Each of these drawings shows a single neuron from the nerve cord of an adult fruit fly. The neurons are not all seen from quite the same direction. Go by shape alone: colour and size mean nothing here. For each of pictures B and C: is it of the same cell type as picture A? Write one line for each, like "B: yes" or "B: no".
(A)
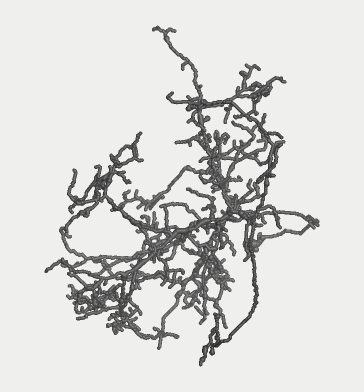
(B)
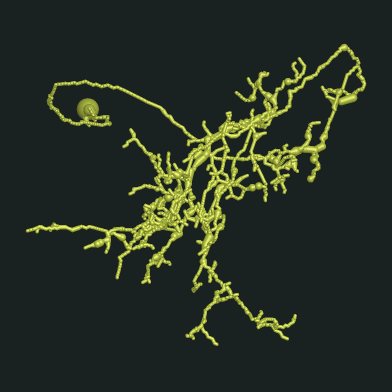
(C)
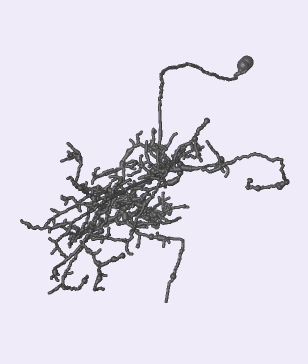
B: no
C: yes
